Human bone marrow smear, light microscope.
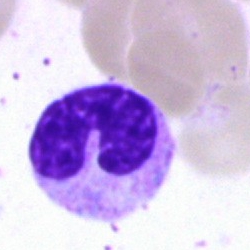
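Band neutrophil in the middle of a stained human bone marrow smear. The nucleus is kidney-shaped, with a deep notch that opens downward. Chromatin is dark purple and coarsely clumped. Pale lilac cytoplasm, lying mainly below the nucleus, holds fine, faint lilac granules.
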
